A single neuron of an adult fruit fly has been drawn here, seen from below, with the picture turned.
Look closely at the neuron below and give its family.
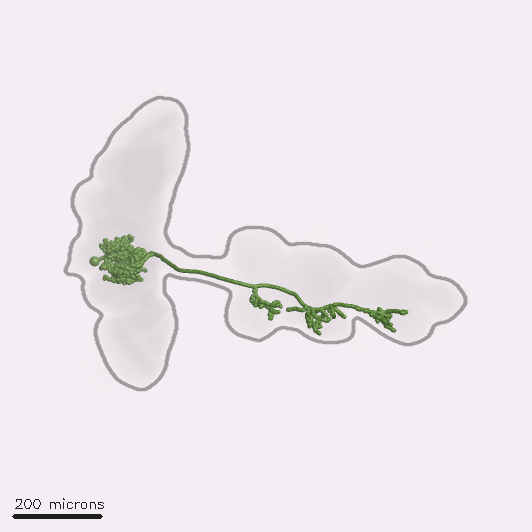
hemilineage WEDd1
